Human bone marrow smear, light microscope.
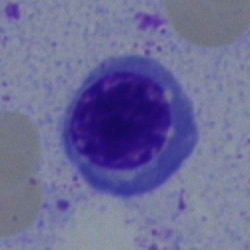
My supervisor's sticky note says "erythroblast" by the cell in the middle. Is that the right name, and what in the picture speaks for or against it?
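The chromatin's the main thing: dark and coarsely clumped, with small paler gaps between the clumps, which goes with erythroblast.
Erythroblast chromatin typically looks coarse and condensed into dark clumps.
No nucleoli show, there are no granules in the cytoplasm, and the outline is smooth, round to slightly oval. There's also a paler zone in the cytoplasm against the nucleus on its lower-right side. So erythroblast fits better than proerythroblast.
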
